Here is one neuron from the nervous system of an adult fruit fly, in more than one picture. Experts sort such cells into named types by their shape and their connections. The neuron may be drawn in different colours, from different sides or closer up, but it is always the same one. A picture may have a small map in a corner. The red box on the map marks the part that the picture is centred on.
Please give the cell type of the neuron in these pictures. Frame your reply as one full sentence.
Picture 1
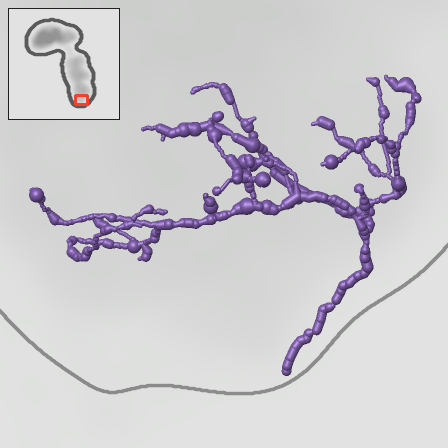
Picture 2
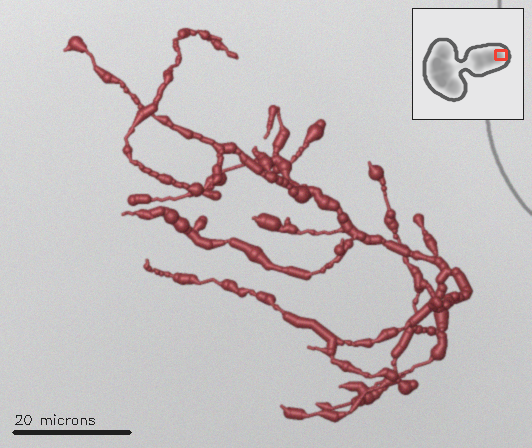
The cell type held by this neuron is SNxx09.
